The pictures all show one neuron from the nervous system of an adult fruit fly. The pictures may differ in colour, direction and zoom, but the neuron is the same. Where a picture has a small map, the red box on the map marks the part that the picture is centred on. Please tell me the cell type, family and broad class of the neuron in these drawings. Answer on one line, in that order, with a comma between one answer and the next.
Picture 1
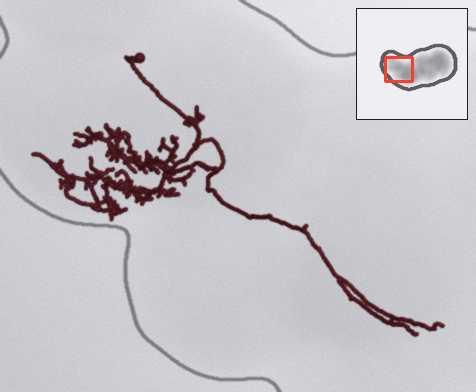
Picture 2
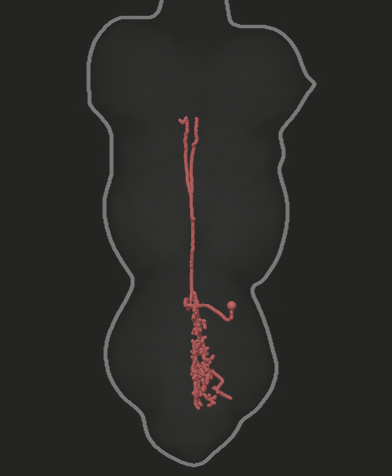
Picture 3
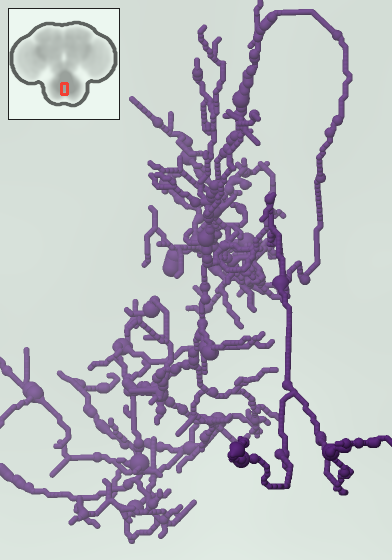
IN23B090, hemilineage 23B, nerve-cord intrinsic neuron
